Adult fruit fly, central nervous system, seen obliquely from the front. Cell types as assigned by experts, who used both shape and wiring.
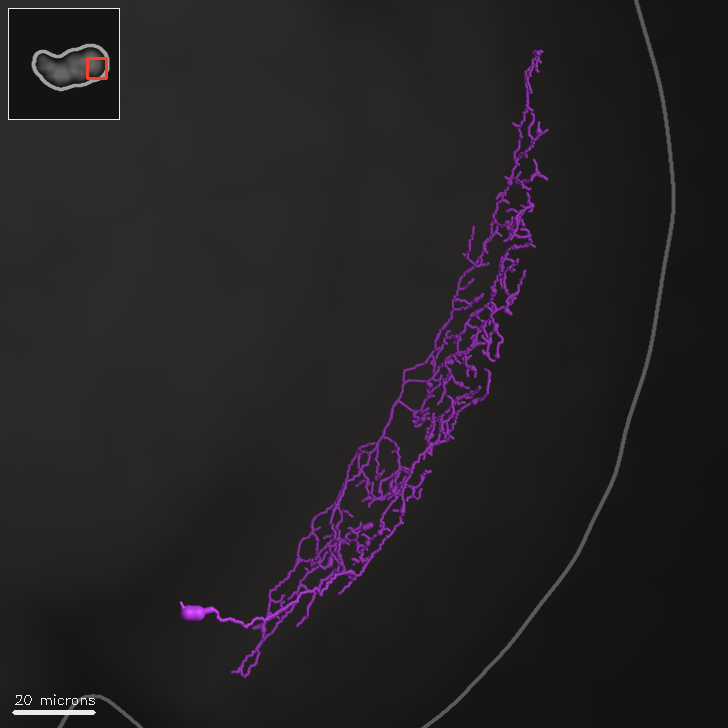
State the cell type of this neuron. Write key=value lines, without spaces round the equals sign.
cell_type=Cm11b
